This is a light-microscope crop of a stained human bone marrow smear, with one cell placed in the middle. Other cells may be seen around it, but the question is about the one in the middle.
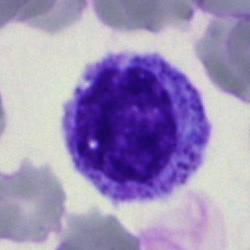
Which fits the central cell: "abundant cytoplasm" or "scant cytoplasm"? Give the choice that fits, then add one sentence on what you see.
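Scant cytoplasm. The cytoplasm forms a narrow bluish-purple rim around the nucleus.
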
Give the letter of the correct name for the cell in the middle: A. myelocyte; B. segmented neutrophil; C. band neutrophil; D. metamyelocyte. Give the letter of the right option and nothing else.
A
